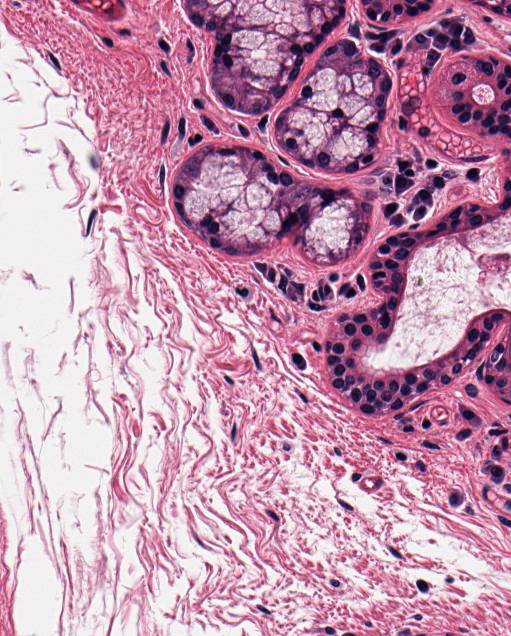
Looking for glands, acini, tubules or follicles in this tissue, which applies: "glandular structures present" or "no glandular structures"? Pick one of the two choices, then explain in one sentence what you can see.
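Glandular structures present. Glandular units fill the upper right of the field, and fibrous connective tissue fills the left and lower parts.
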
